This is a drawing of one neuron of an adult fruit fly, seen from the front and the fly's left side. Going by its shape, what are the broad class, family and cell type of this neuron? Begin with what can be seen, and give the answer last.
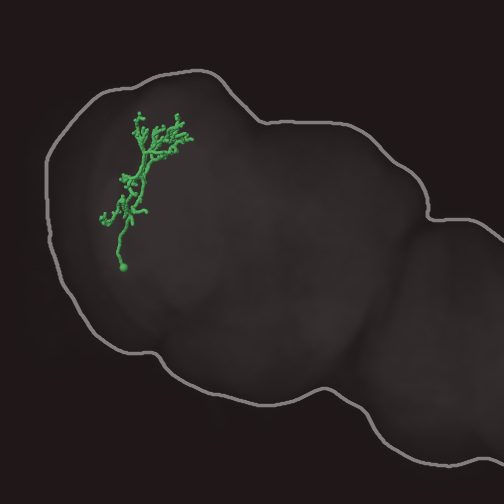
The cell body is on the left of the picture. In this view it is taller than it is wide. This is a central-brain intrinsic neuron. The family is hemilineage VLPl&p2_lateral. It is of cell type LHAV1b3.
